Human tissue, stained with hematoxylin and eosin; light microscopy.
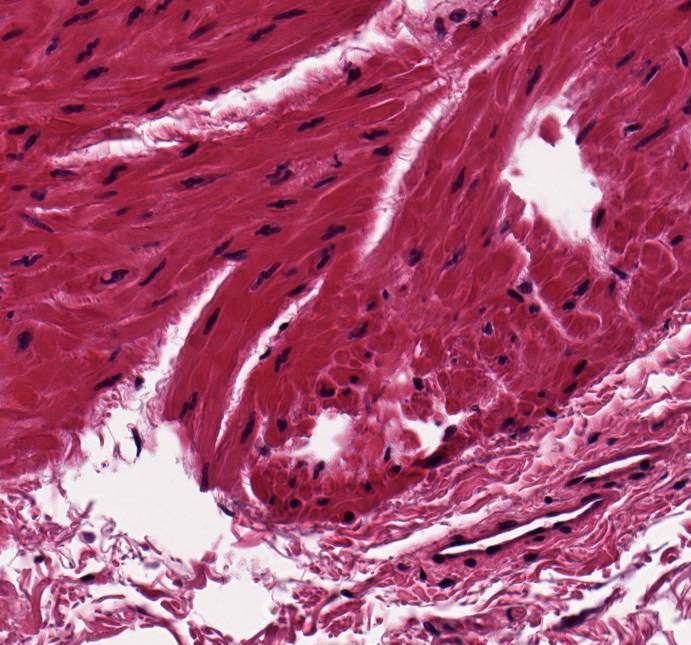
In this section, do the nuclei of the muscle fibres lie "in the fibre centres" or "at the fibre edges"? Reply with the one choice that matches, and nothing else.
In the fibre centres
